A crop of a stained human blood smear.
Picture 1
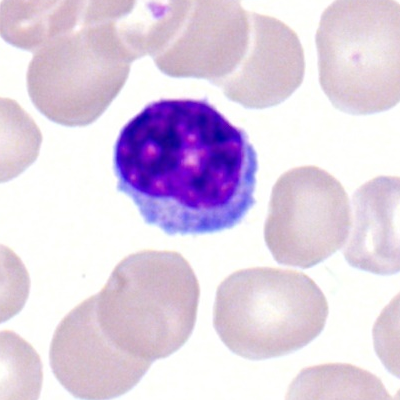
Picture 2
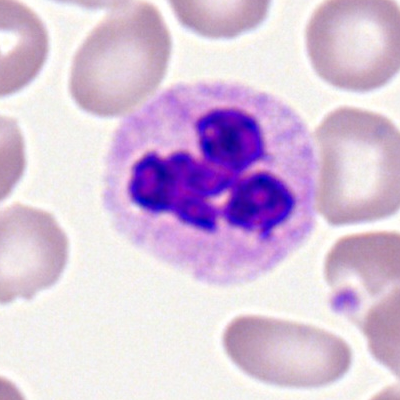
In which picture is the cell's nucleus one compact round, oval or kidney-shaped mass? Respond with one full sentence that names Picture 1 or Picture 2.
An undivided, compact round, oval or kidney-shaped nucleus is found in the cell of picture 1.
